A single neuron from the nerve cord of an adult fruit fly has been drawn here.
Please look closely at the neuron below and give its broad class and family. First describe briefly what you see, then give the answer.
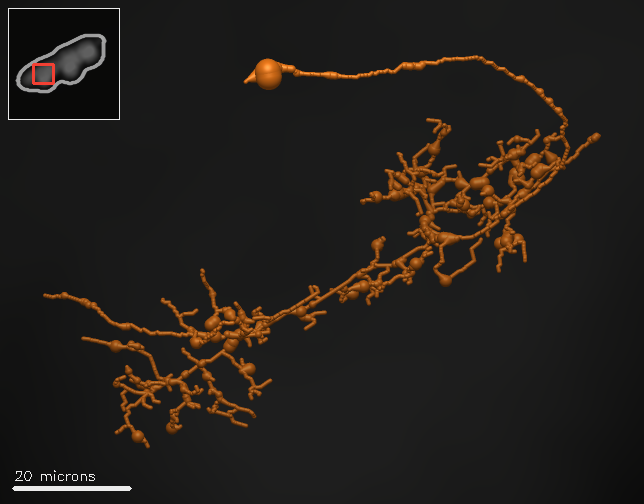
By the scale bar it is about 95 microns wide in this view. Dozens of branch ends can be seen. Its broad class is nerve-cord intrinsic neuron. The family is hemilineage 09A.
